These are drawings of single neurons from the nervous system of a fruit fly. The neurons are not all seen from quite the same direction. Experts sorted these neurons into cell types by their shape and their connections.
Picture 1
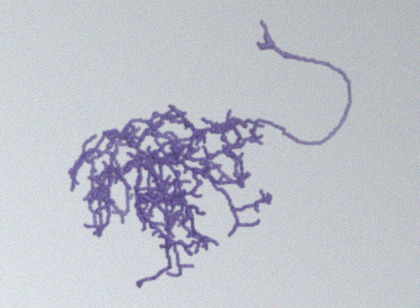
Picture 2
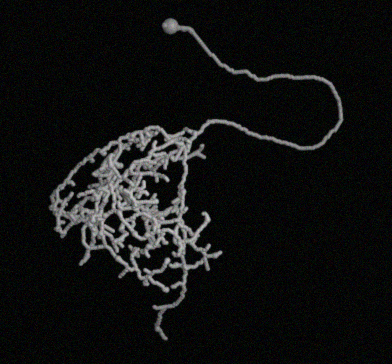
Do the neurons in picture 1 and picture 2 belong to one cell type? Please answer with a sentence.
They are of the same cell type.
